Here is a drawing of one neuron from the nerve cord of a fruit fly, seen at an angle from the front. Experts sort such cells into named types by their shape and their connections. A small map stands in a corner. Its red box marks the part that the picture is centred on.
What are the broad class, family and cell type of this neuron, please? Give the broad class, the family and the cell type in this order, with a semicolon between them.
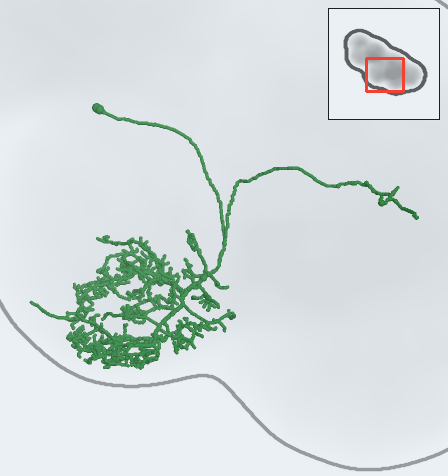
nerve-cord intrinsic neuron; hemilineage 23B; IN23B023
